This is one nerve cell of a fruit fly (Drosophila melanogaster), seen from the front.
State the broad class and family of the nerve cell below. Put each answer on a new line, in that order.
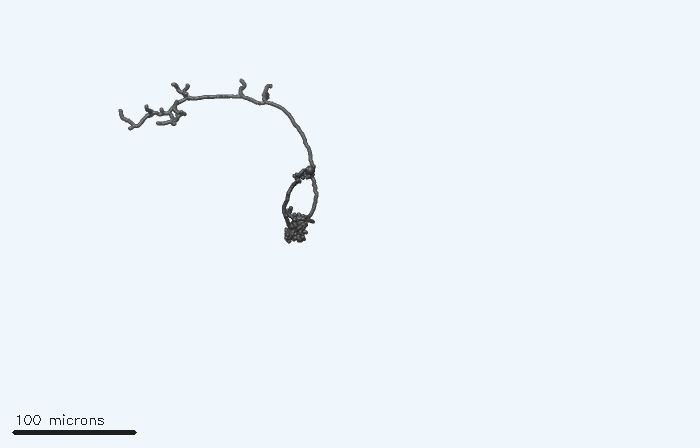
central-brain intrinsic neuron
hemilineage ALad1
